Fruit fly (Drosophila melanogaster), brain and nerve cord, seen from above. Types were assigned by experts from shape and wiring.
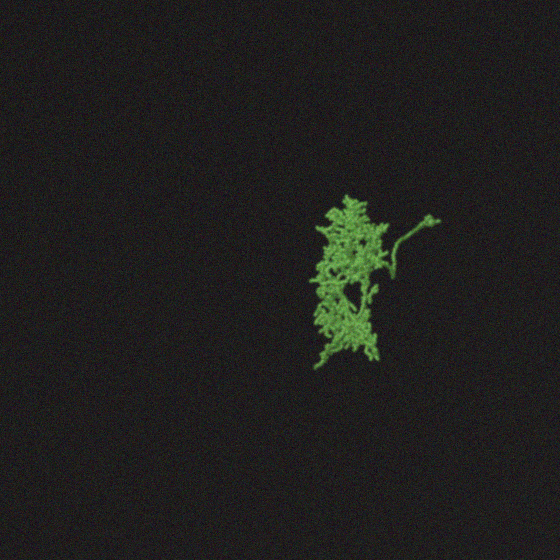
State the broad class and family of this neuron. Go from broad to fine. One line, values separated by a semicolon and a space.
central-brain intrinsic neuron; hemilineage LALa1_anterior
